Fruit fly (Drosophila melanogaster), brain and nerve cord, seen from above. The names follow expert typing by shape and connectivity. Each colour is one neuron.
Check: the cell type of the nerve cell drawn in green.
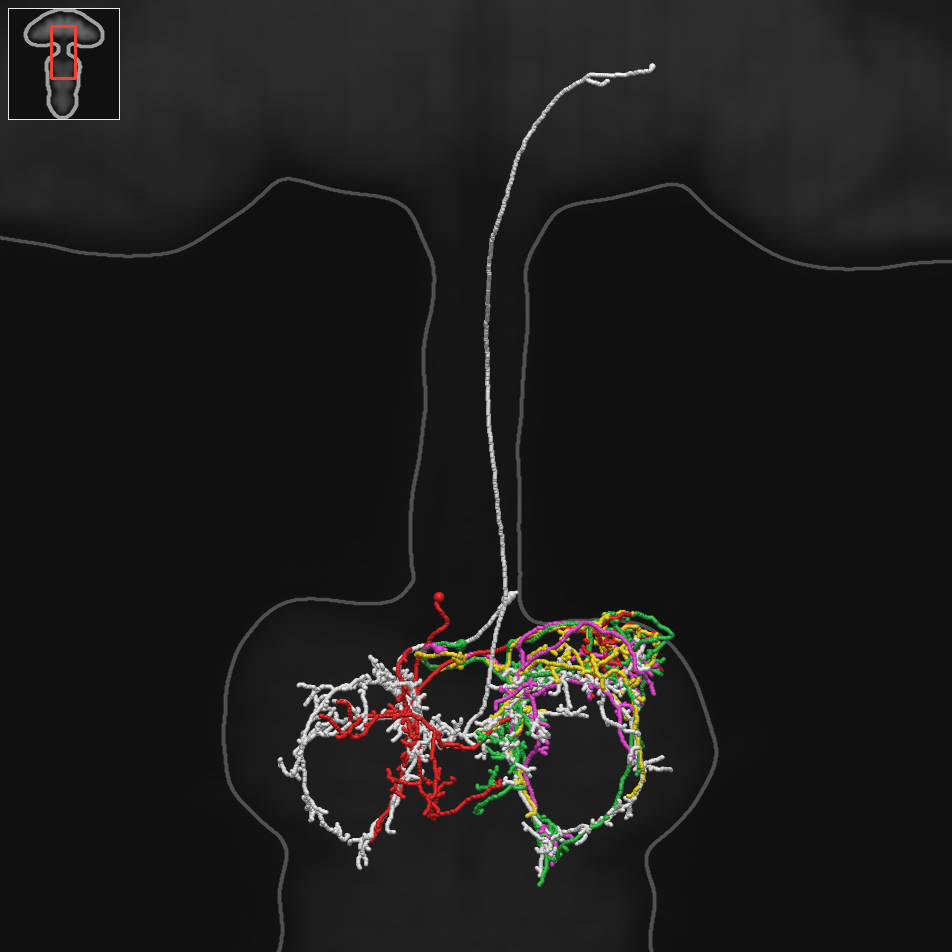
IN01A063_b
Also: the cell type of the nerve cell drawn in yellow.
IN01A063_a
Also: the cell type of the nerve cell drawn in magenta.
IN01A063_c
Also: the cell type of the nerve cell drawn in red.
IN01A075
